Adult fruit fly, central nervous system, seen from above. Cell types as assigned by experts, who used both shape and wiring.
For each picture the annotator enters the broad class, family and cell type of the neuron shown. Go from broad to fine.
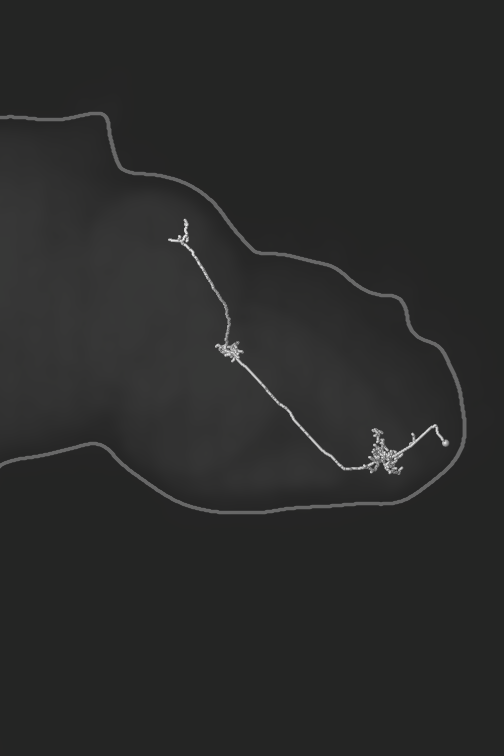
visual projection neuron; MeTu; MeTu4c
